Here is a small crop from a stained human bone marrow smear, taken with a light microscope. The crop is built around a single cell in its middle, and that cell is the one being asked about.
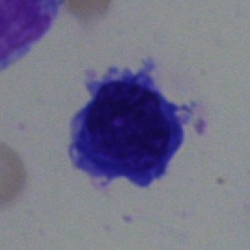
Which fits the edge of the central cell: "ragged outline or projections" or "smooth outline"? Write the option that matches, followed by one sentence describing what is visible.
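Ragged outline or projections. Small pale bud-like blebs project from the upper margin of the cell.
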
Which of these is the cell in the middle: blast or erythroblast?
erythroblast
